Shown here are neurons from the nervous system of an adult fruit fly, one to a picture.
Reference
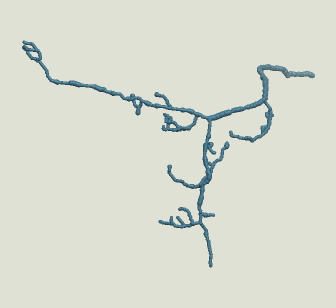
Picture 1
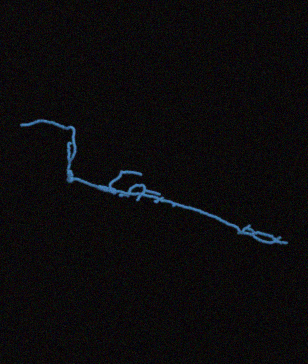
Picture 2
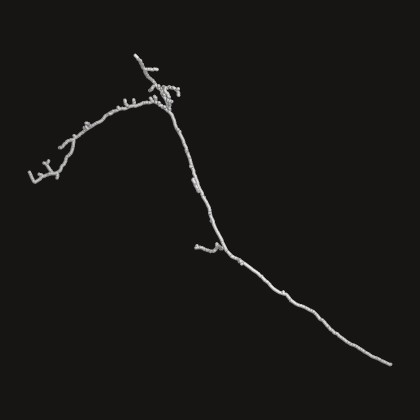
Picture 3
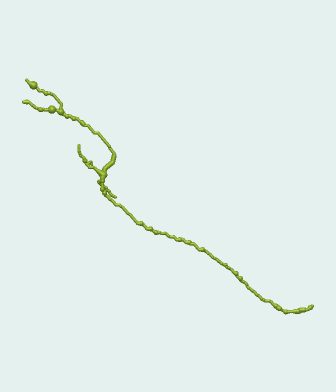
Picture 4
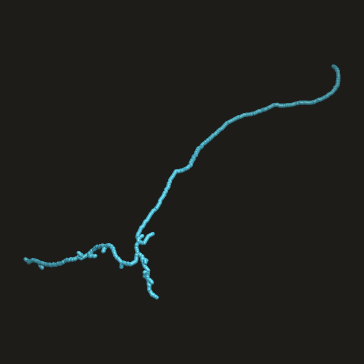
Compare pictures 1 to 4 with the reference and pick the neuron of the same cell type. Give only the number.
4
